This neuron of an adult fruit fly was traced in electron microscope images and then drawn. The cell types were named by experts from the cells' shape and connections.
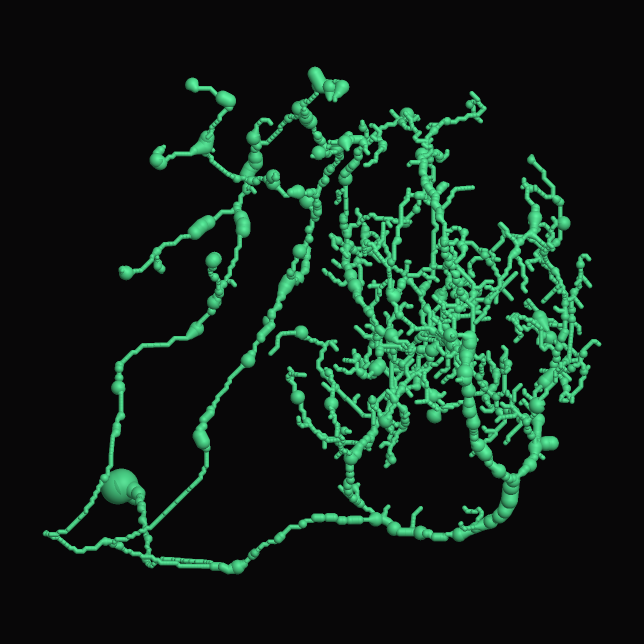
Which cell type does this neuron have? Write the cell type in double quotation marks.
"LHAV3e4_b"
